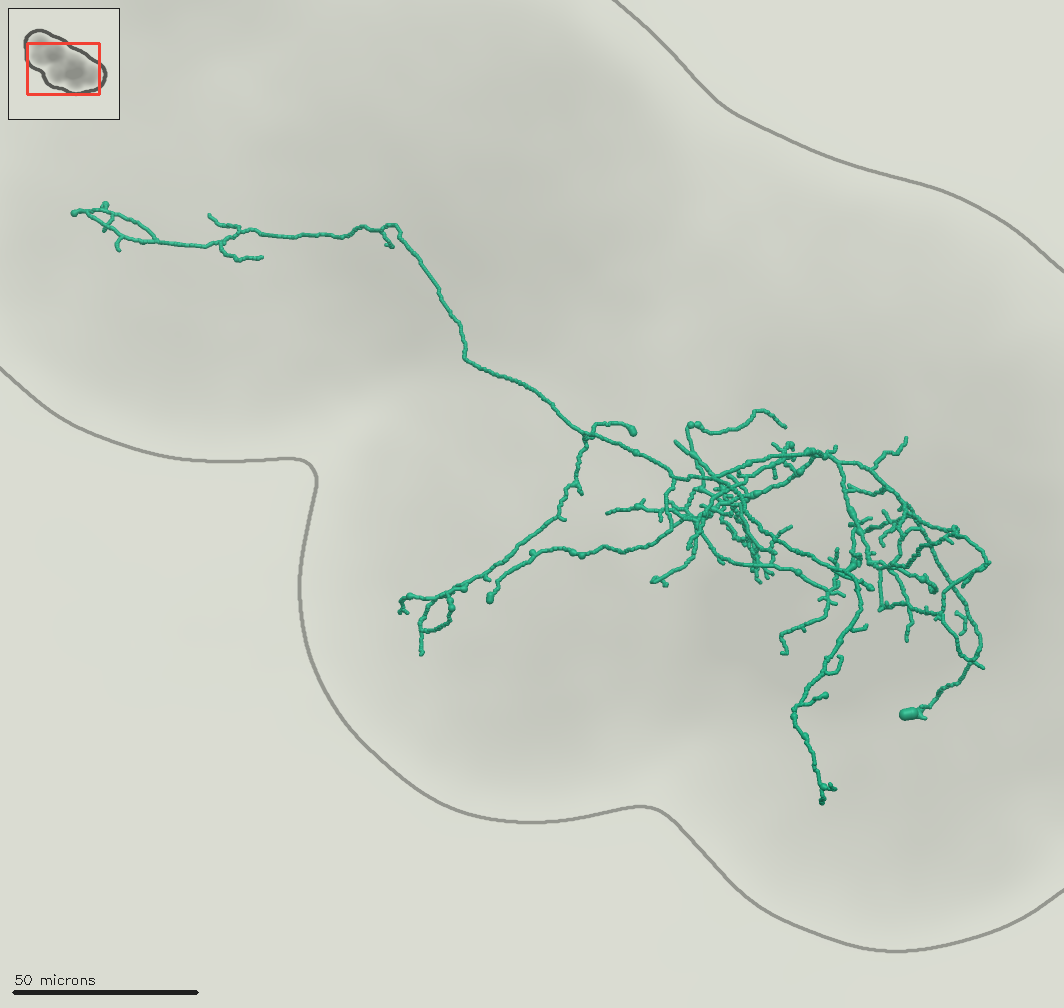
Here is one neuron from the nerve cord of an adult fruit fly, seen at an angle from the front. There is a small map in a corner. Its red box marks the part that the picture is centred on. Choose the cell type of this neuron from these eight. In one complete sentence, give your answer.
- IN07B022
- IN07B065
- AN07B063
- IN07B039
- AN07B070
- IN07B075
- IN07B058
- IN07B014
Under cell type classification, the neuron is IN07B065.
